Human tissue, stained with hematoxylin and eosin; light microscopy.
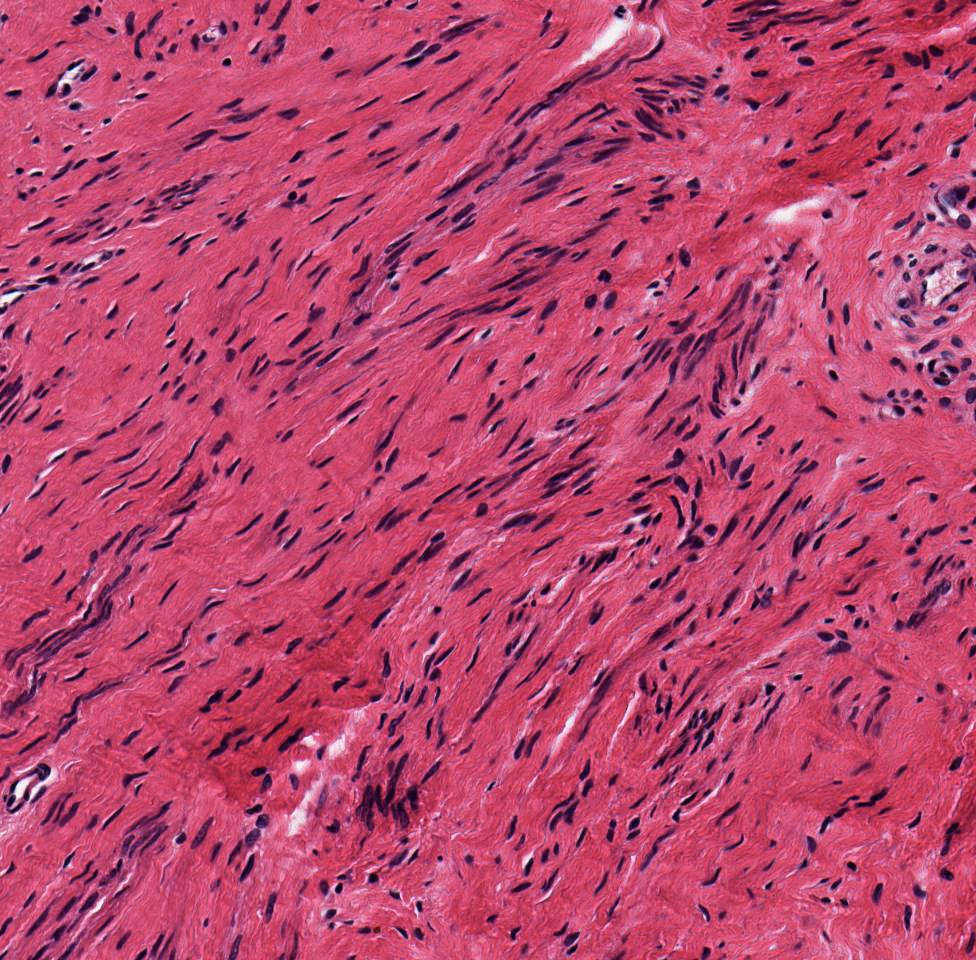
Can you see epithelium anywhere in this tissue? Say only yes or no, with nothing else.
No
